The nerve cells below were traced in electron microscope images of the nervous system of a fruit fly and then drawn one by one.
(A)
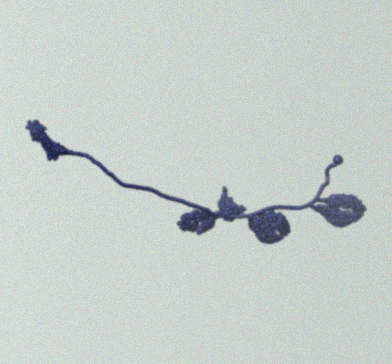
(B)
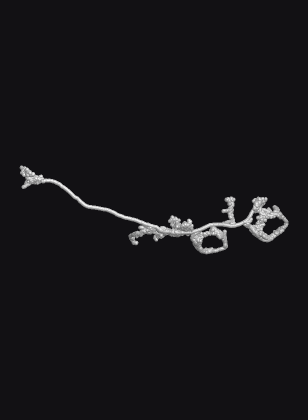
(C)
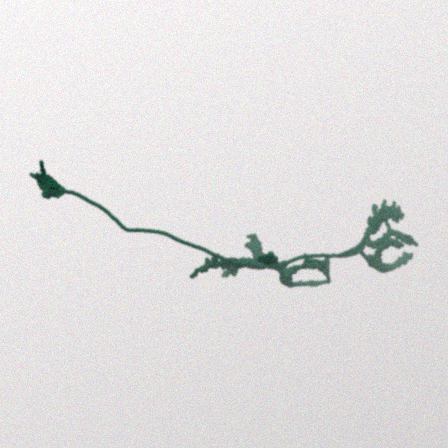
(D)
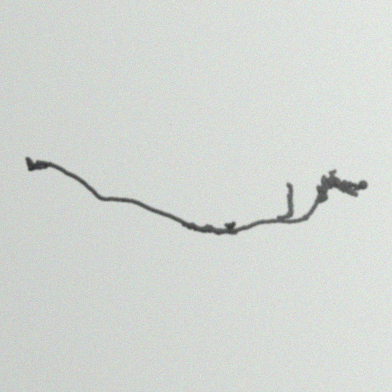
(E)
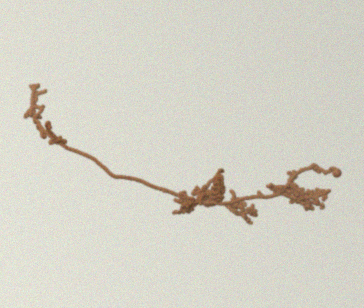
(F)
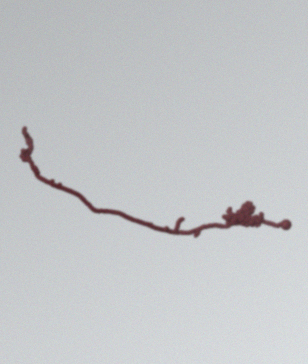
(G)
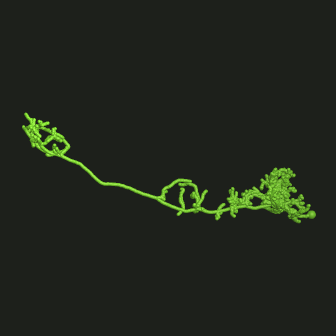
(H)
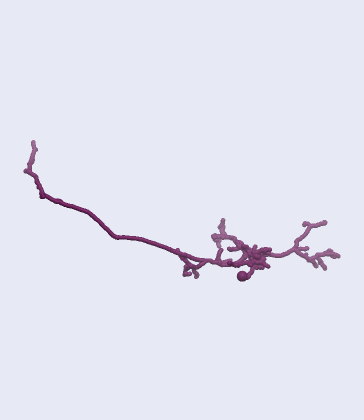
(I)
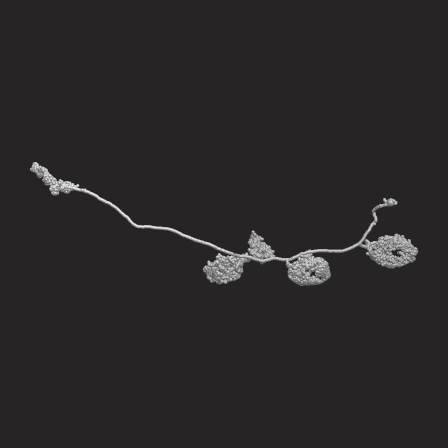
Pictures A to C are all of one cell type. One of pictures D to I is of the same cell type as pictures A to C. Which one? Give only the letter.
I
